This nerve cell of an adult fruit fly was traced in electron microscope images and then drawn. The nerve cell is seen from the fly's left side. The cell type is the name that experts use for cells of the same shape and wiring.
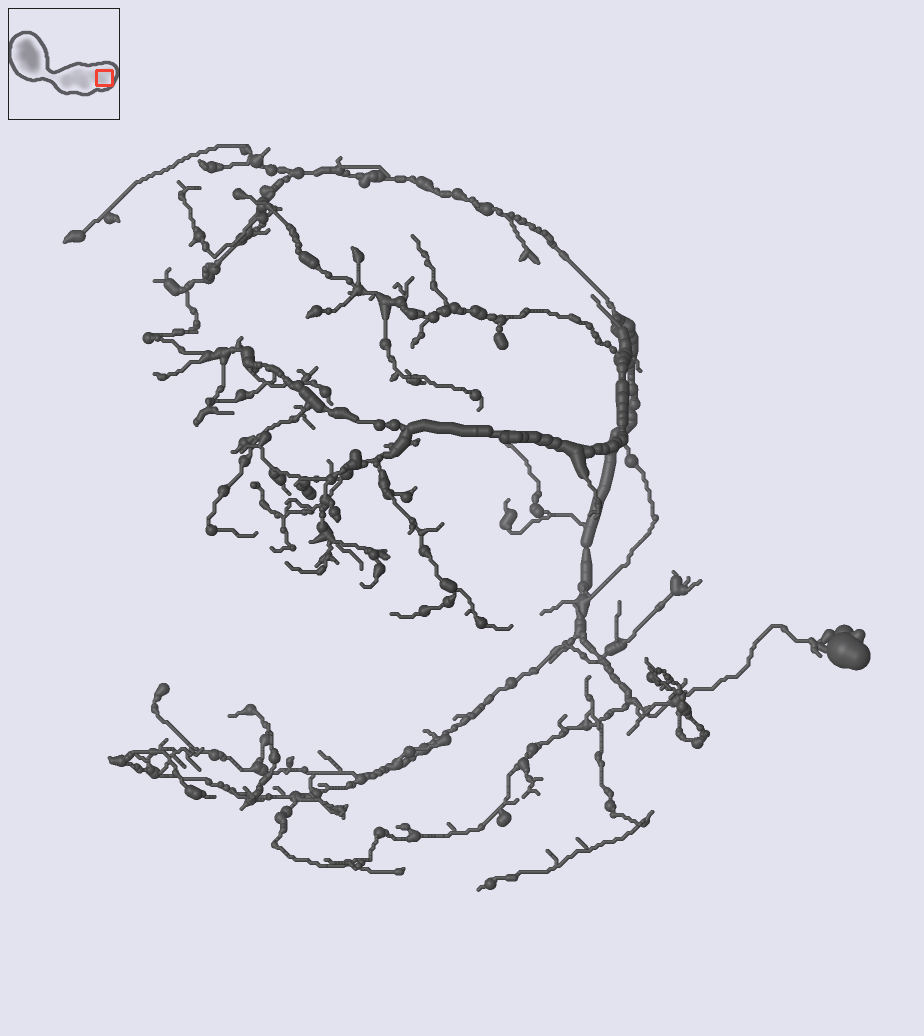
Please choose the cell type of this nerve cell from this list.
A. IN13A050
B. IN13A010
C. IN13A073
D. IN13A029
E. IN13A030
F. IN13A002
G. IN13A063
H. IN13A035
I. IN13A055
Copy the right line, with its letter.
D. IN13A029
